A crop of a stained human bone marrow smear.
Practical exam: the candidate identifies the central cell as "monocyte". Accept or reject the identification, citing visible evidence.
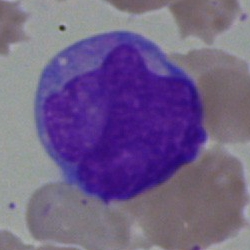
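Monocyte does not fit here; the central cell is a blast. What decides it is the nucleus filling most of the cell, with the widest band of cytoplasm on the upper left.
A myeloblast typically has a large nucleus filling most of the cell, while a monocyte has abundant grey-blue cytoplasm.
The blue cytoplasm shows no granules, another point against monocyte.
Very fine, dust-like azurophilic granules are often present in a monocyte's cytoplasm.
Only the irregular, notched nuclear outline with its peaked top bulge leans toward monocyte instead.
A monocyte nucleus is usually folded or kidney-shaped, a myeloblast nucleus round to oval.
The chromatin is finely granular and fairly even, without coarse dark clumps.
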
